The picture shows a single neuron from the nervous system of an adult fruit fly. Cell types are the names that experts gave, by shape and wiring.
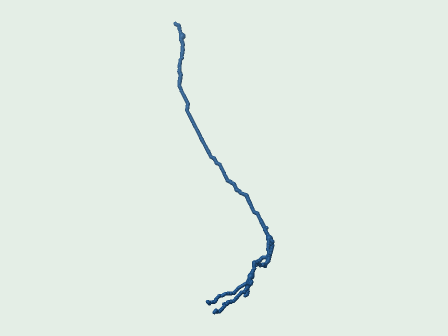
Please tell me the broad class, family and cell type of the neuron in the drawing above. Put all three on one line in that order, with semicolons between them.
sensory neuron entering the nerve cord; class mechanosensory tactile; SNta28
